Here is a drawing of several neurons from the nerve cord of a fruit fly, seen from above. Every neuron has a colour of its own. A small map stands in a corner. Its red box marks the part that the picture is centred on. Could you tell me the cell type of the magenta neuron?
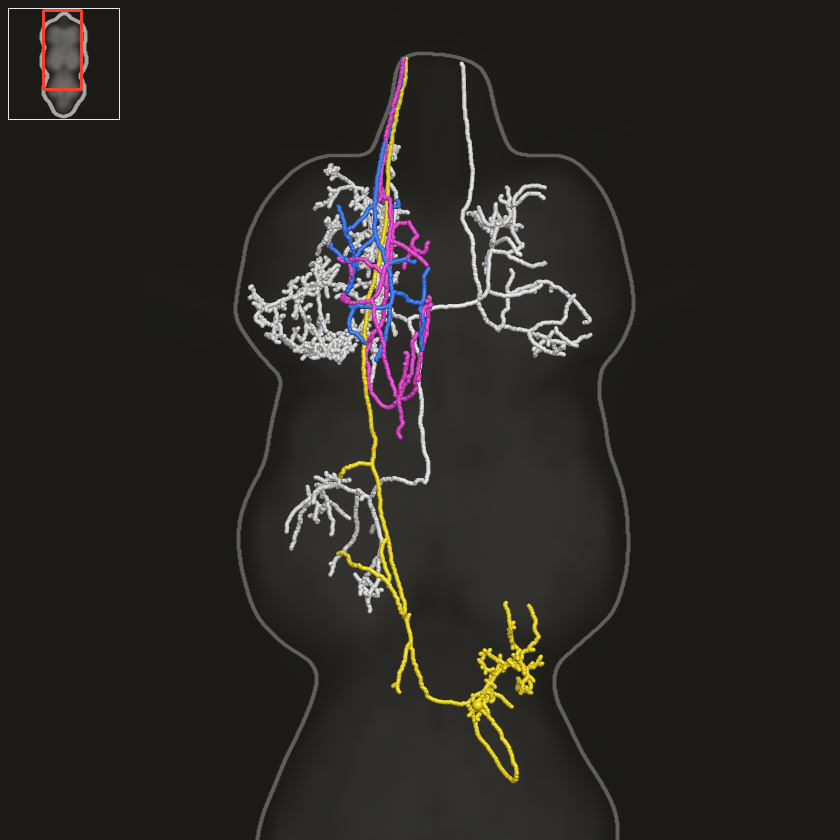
DNge008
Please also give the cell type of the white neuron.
AN07B005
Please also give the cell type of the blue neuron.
DNg58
